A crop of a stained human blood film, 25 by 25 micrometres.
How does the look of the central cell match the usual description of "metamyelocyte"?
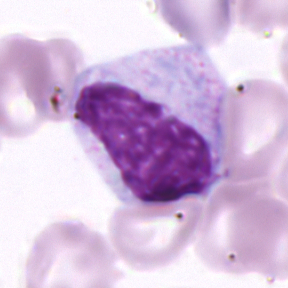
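Start with the nucleus, which measures about 14 by 8 micrometres. Its chromatin is dark purple and gathered into coarse clumps. No nucleoli can be seen in it, and that goes well with the name.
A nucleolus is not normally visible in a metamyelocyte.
Now the cytoplasm: there is plenty of it, widest on the upper-right side of the nucleus, and no vacuoles are visible in it. Its colour is the feature that does not go so well, because here it is pale blue-grey.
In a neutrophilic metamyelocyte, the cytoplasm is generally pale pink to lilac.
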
